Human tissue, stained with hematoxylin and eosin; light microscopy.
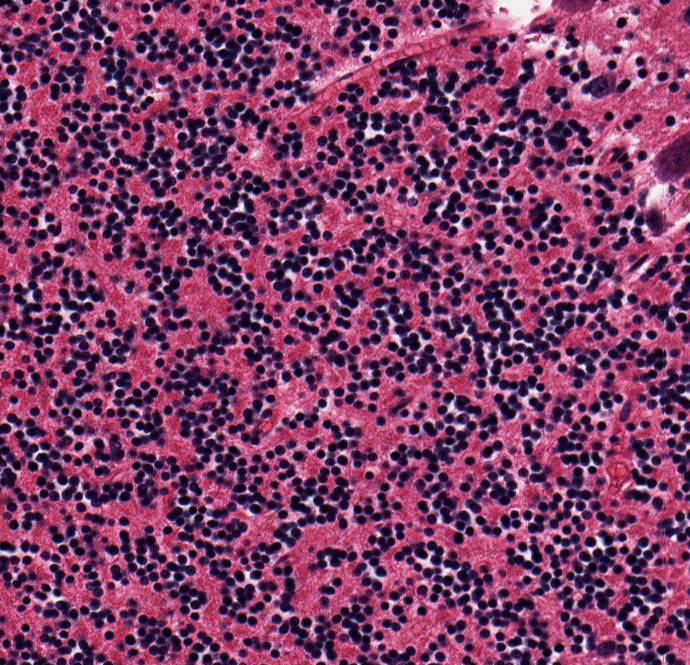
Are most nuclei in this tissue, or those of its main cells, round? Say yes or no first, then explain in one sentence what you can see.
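Yes. The crowded nuclei are small, round, uniform and darkly stained, with scarcely any visible cytoplasm.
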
